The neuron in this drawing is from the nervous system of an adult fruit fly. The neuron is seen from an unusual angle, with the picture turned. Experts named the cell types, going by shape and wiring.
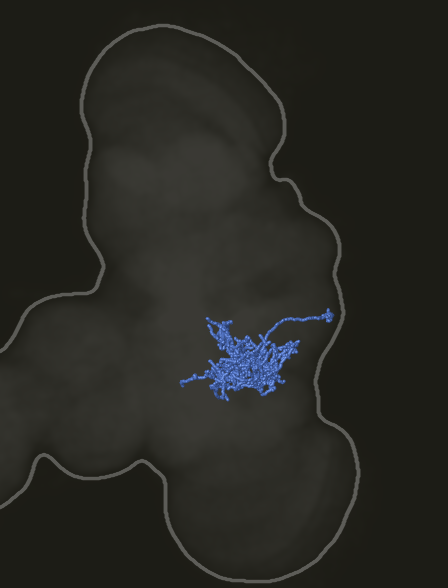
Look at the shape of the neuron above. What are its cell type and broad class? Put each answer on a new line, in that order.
CB0540
central-brain intrinsic neuron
